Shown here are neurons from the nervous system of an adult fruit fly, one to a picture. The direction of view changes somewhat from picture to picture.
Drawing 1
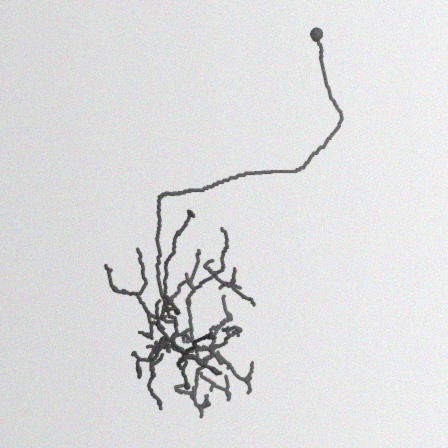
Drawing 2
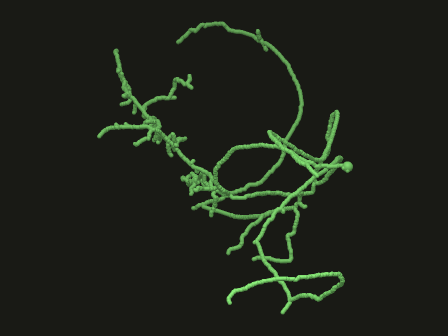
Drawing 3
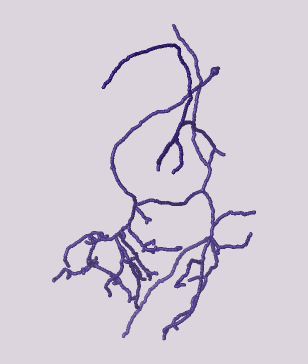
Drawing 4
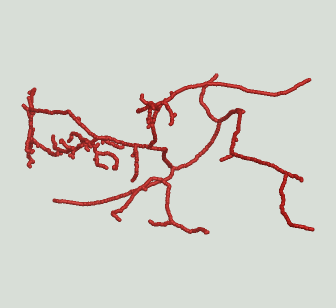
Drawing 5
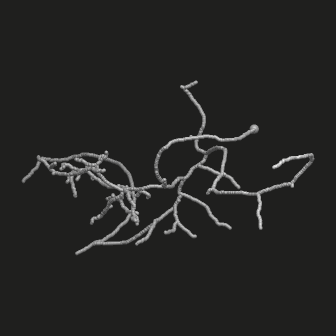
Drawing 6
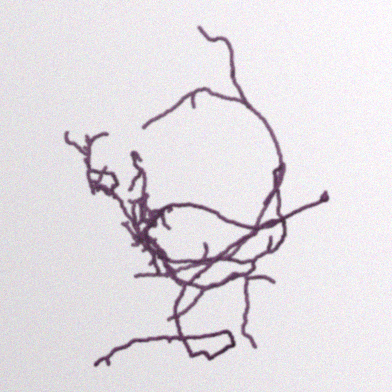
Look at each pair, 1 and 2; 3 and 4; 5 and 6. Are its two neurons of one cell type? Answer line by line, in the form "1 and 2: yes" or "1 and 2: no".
1 and 2: no
3 and 4: yes
5 and 6: yes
